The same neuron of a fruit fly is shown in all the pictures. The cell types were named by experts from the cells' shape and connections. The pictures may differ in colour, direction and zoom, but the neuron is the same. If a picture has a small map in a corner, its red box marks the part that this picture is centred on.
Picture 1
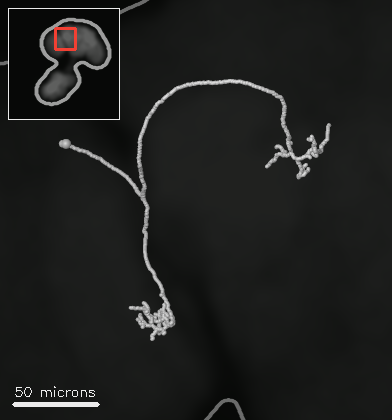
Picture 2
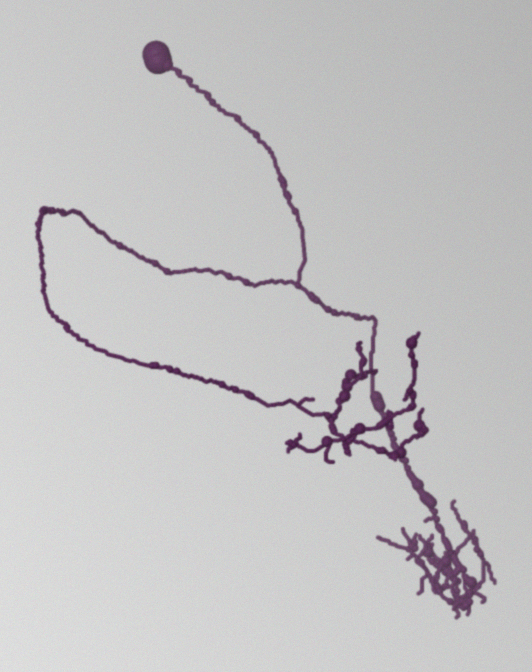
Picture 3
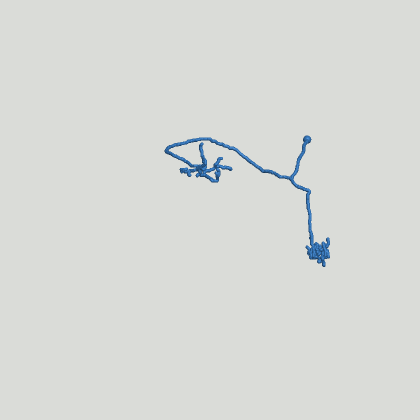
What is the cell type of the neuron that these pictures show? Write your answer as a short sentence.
The cell type is LoVP12.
